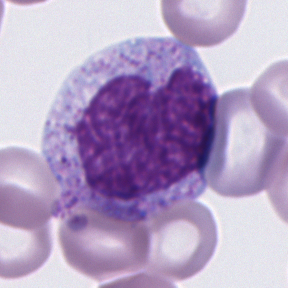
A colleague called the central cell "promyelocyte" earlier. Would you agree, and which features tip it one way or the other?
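The nucleus is notched at its upper edge into a folded, bean-like shape and fills about 60% of the cell's area. No distinct nucleoli are seen, and fine purplish-pink granules dust the cytoplasm. The rounded outline is slightly uneven, with no long projections.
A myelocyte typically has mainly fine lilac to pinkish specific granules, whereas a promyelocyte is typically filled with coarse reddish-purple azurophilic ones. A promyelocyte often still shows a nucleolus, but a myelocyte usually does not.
Both findings favour myelocyte and tell against promyelocyte. The cell is a myelocyte, not a promyelocyte.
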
